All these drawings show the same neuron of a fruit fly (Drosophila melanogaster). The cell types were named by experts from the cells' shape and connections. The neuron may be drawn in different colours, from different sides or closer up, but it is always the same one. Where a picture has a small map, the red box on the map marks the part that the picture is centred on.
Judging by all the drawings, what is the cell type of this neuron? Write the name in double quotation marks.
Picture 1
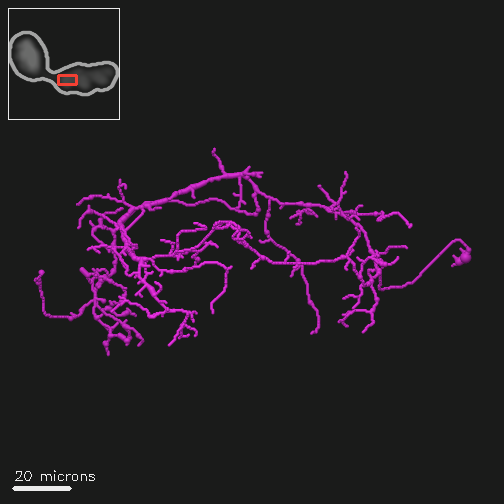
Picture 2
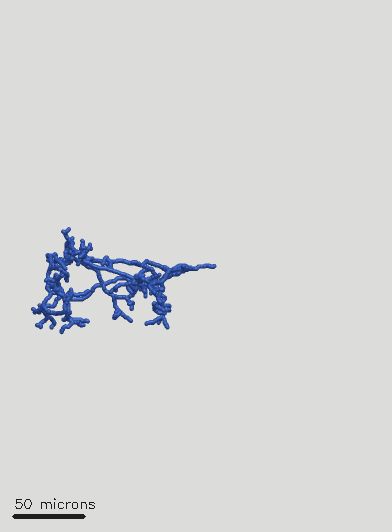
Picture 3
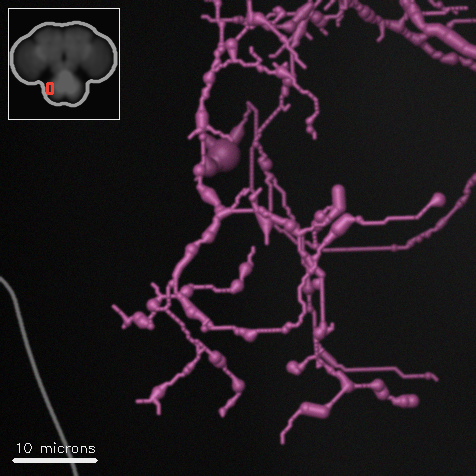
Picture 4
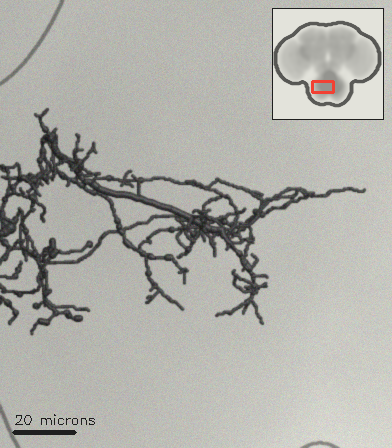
"IN03A049"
